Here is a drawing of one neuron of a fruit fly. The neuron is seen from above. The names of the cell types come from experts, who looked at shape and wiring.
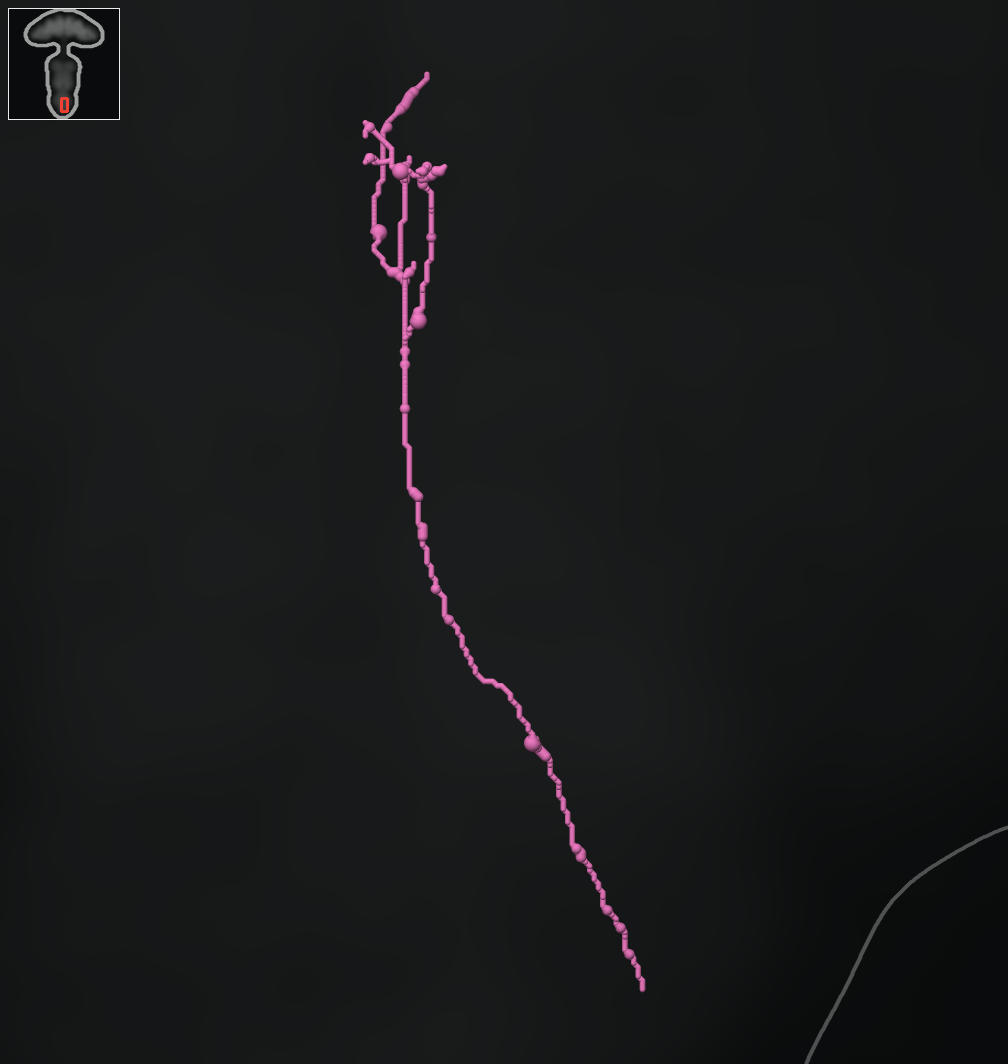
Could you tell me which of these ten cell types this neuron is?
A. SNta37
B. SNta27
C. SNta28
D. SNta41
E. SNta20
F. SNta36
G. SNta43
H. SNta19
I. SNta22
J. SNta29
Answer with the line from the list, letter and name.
G. SNta43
